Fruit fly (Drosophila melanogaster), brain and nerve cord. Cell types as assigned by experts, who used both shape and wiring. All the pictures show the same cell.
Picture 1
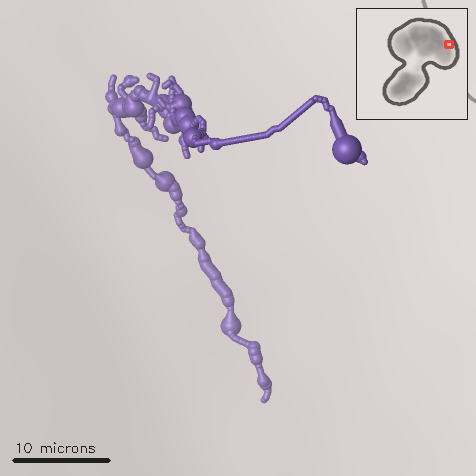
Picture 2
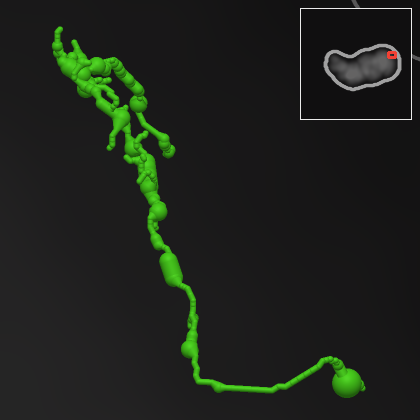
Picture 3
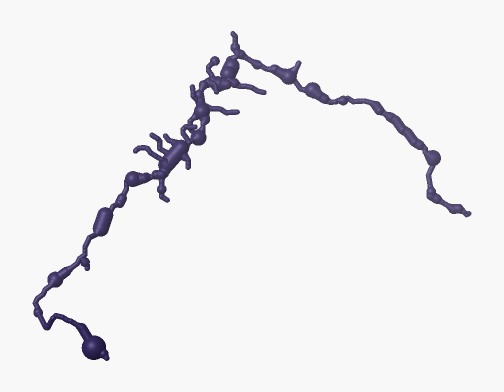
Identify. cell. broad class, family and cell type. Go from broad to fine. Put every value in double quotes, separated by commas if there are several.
"optic-lobe intrinsic neuron", "Dm", "Dm3b"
